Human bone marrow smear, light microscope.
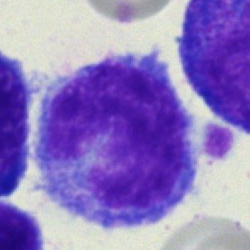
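Monocyte, centre of field, stained bone marrow smear. Nuclear chromatin finely granular, purple. Paler zone near nuclear centre. Few fine pink-purple dots in cytoplasm. Small ragged projections along upper cell margin.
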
